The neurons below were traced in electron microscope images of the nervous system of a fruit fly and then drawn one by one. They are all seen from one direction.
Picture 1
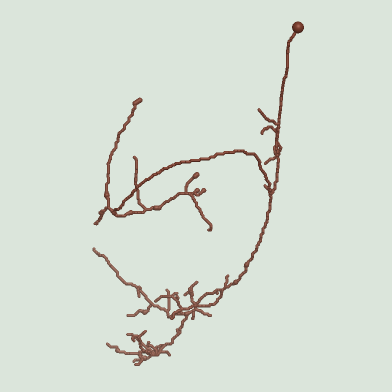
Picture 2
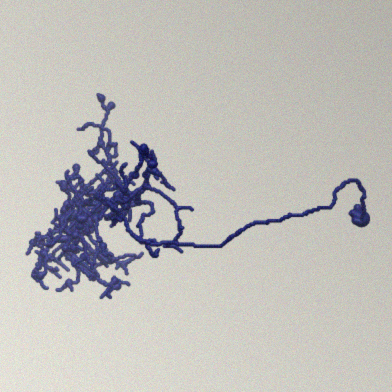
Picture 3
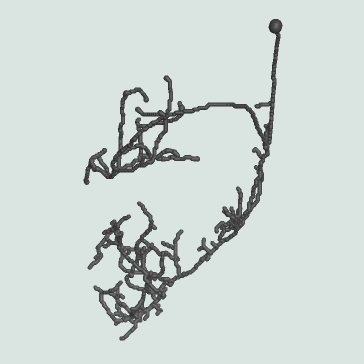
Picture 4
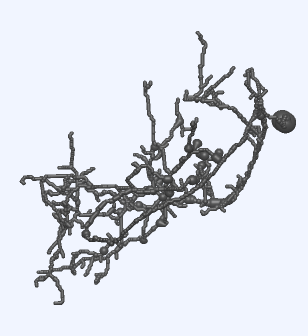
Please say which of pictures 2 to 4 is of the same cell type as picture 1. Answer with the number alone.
3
